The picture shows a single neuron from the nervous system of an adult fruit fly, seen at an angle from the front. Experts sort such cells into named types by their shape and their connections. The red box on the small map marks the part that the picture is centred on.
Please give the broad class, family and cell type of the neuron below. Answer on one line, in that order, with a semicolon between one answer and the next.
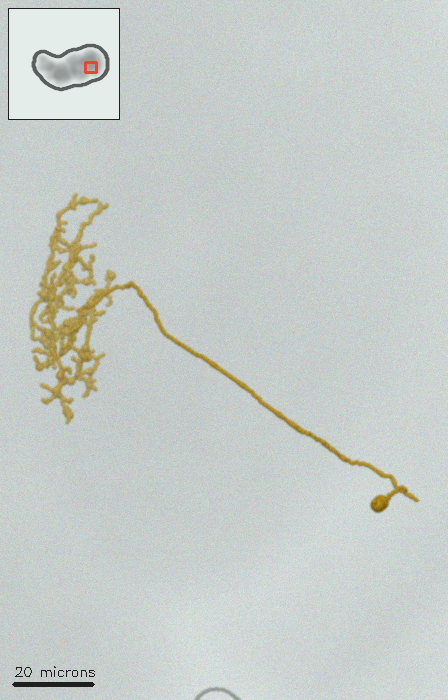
optic-lobe intrinsic neuron; Li; Li34b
